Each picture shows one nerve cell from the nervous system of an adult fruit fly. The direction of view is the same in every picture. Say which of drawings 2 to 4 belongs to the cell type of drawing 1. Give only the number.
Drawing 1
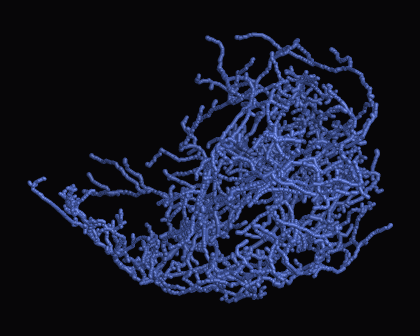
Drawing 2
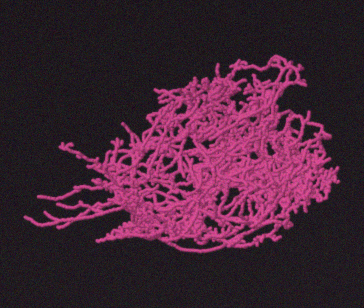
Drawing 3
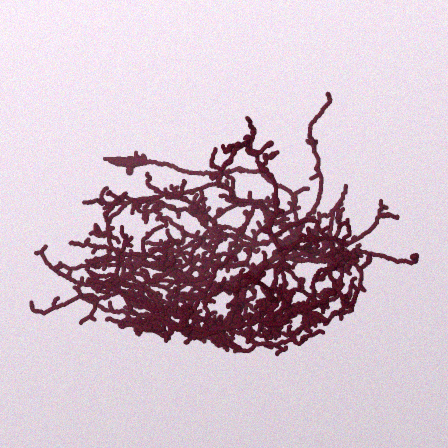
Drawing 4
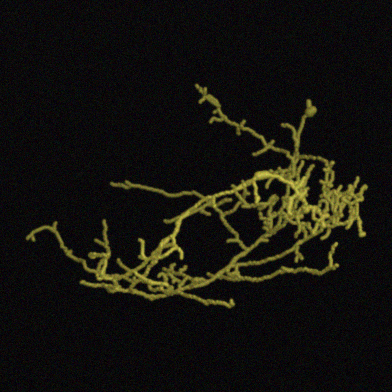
2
